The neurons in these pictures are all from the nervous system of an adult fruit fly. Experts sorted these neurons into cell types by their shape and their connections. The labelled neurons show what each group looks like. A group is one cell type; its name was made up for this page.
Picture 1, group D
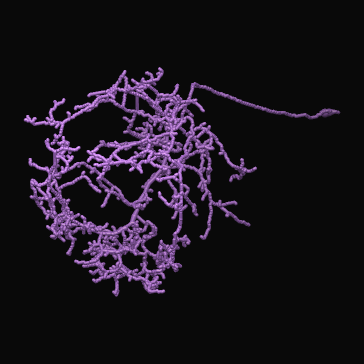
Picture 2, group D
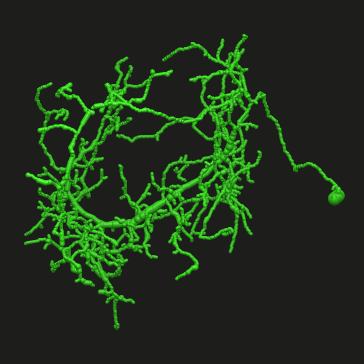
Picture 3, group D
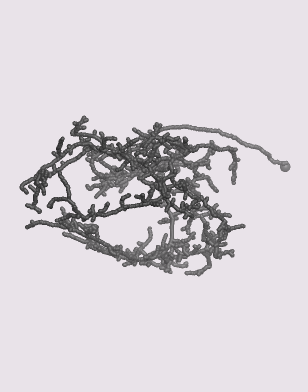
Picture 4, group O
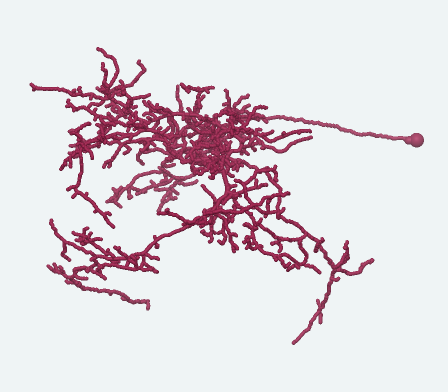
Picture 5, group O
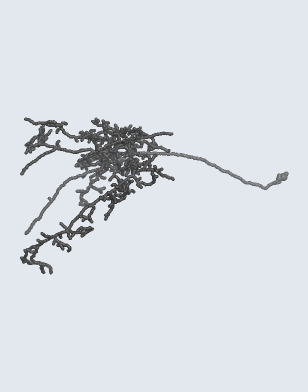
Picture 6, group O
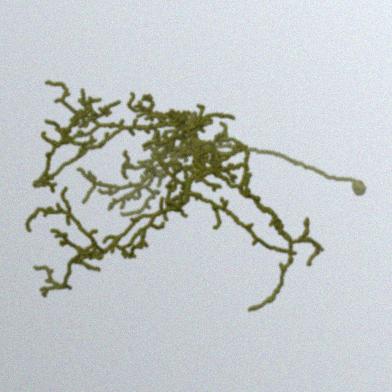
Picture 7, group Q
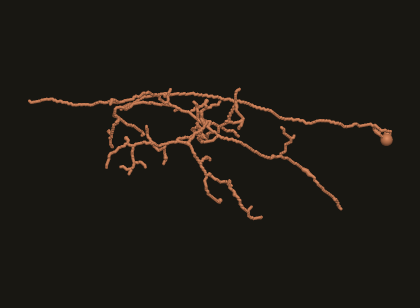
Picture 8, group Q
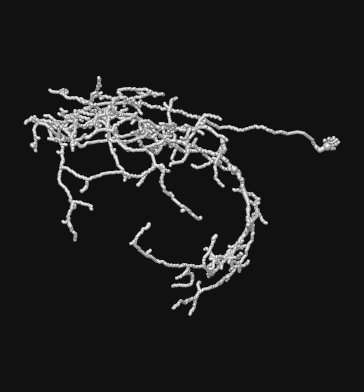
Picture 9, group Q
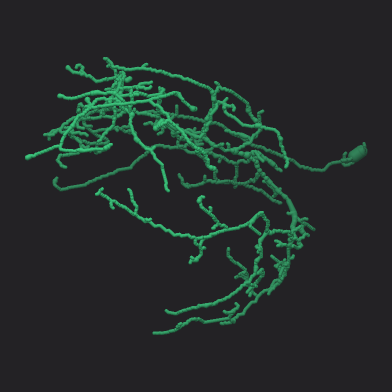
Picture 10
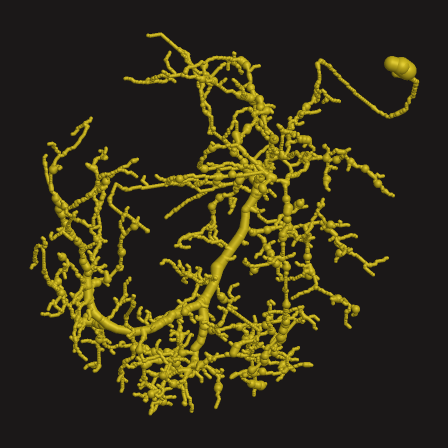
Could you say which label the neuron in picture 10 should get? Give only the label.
group D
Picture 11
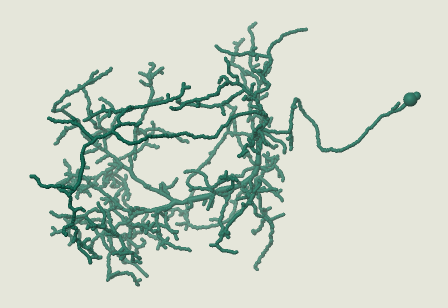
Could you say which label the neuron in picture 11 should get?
group D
